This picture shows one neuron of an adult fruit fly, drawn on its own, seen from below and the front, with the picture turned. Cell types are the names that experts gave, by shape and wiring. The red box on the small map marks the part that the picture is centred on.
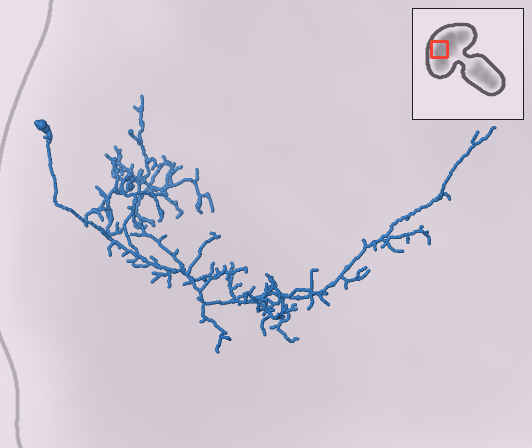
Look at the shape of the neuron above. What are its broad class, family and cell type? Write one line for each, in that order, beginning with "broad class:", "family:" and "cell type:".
broad class: central-brain intrinsic neuron
family: hemilineage SLPad1_anterior
cell type: SLP162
